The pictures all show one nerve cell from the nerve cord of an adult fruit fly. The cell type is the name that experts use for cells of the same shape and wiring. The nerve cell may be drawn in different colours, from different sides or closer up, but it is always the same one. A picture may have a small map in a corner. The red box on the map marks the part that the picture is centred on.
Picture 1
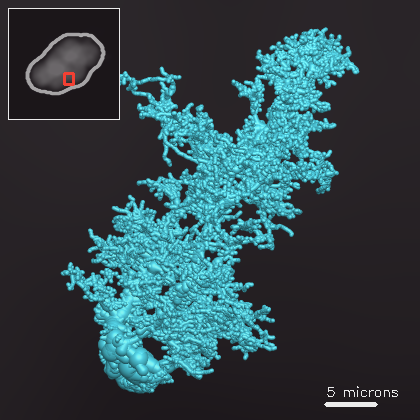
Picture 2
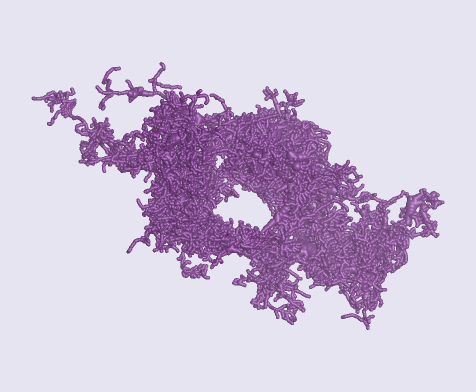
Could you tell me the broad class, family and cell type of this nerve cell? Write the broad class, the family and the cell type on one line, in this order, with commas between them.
sensory neuron entering the nerve cord, class mechanosensory tactile, SNta45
